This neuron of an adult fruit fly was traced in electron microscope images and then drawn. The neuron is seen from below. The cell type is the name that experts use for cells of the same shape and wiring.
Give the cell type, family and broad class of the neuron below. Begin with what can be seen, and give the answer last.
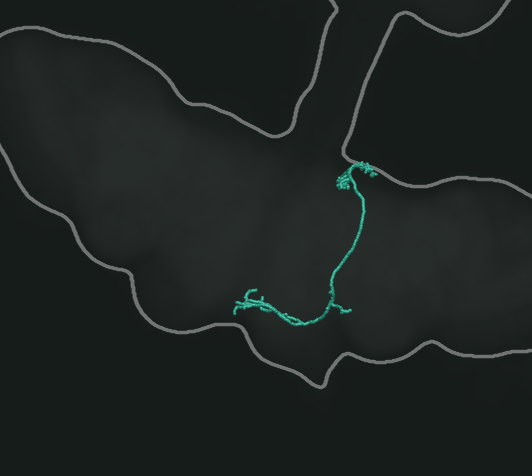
As drawn here it is about as wide as it is tall. Its cell type is KCg-m. The name of its family is class Kenyon Cell. Its broad class is central-brain intrinsic neuron.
